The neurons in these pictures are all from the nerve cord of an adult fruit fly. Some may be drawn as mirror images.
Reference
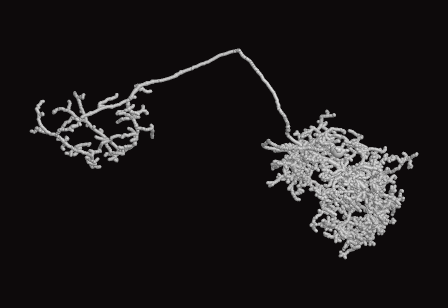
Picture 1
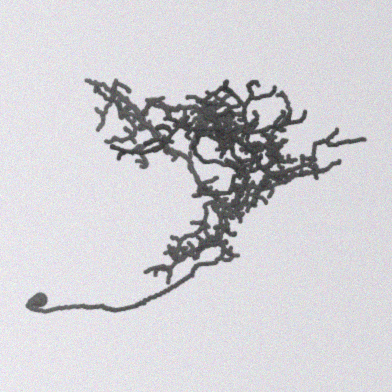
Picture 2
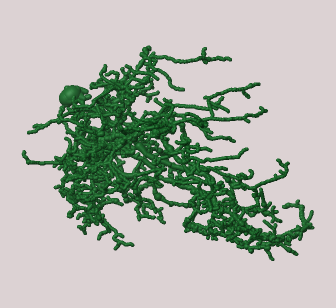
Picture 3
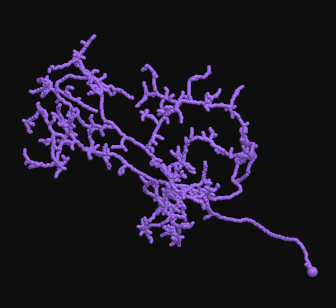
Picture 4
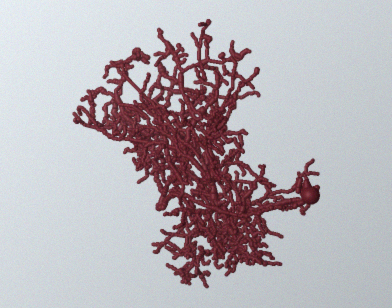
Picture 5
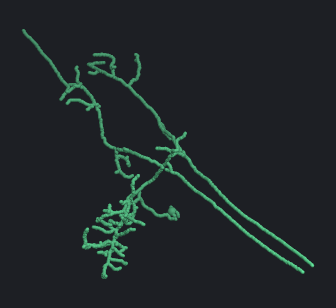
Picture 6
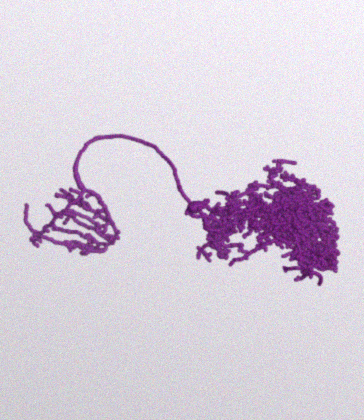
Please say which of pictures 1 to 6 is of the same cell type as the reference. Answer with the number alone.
6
